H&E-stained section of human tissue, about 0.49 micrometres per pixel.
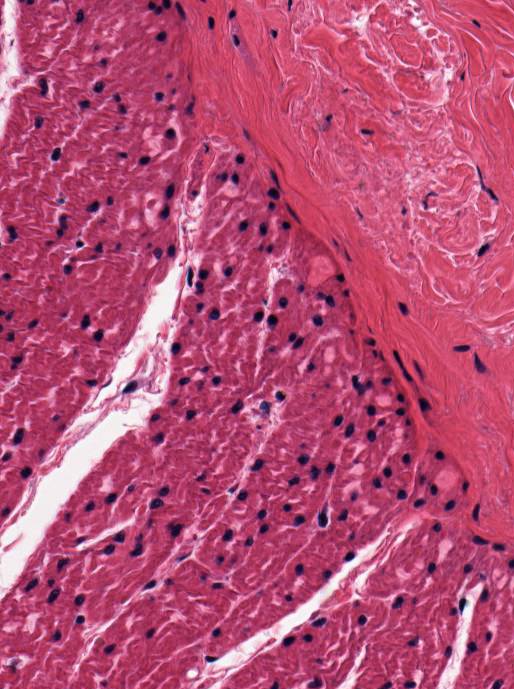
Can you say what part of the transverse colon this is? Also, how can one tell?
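Tissue: smooth muscle. Fills left and lower field; dense fibrous tissue at upper right. Fibres mostly cut across or obliquely: closely packed polygonal profiles, not long strands.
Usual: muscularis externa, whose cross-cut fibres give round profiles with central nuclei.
Nuclei dark, round to oval, central; some cells show a small pale clear zone around the nucleus.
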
